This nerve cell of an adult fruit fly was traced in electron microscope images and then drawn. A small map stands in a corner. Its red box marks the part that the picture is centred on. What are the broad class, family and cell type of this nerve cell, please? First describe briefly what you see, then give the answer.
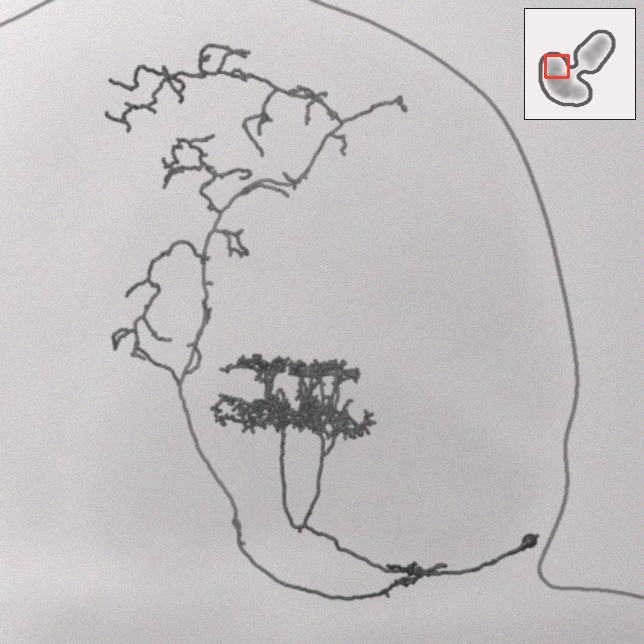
It lies in the brain. The picture shows dozens of branch ends. This is an optic-lobe intrinsic neuron. Its family is MeLo. The cell type is MeLo14.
